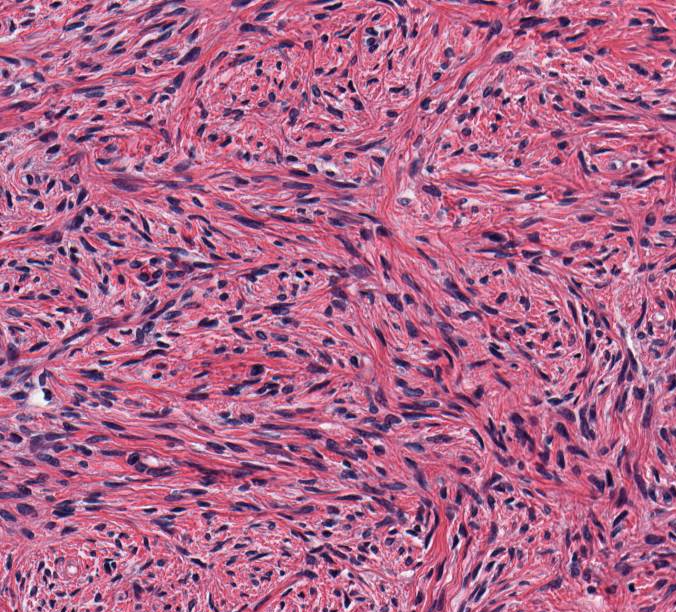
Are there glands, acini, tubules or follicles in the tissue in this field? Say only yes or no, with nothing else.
No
